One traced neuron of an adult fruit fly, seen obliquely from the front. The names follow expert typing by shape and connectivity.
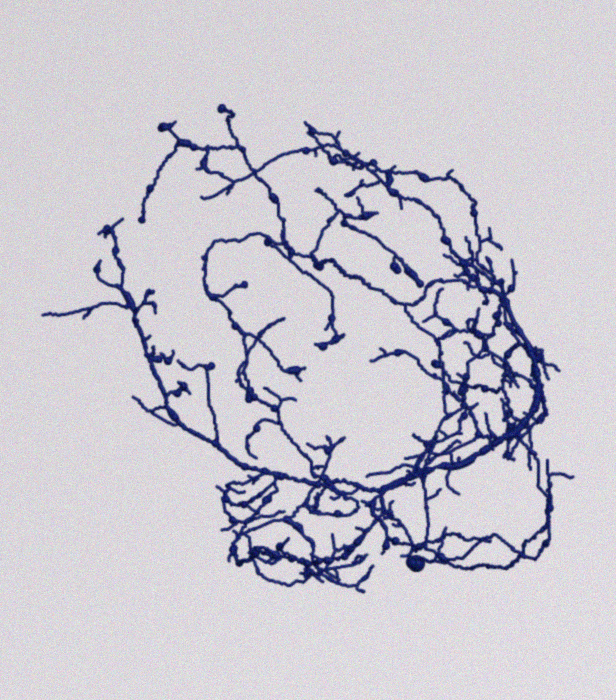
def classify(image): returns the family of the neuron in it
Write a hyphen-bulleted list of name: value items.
- family: hemilineage 04B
